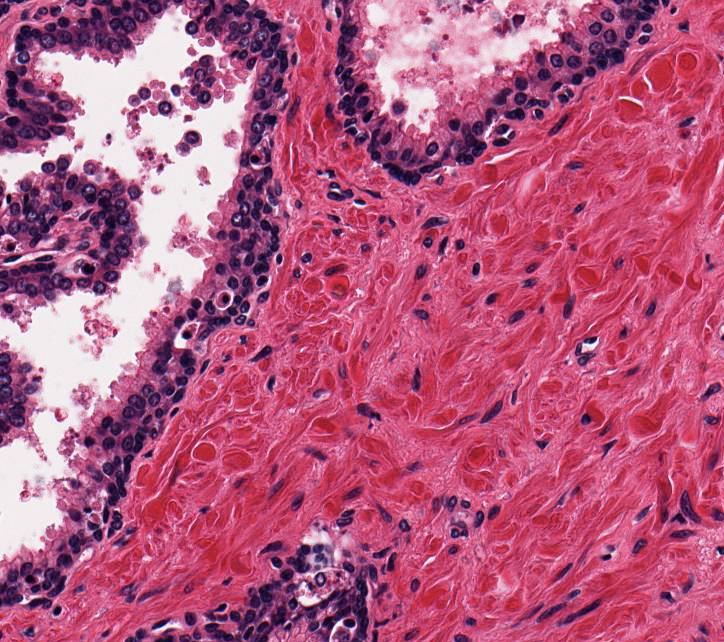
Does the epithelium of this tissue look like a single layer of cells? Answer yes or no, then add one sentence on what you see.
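No. The gland at the left is lined by epithelium several cells thick with crowded, round, dark nuclei.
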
